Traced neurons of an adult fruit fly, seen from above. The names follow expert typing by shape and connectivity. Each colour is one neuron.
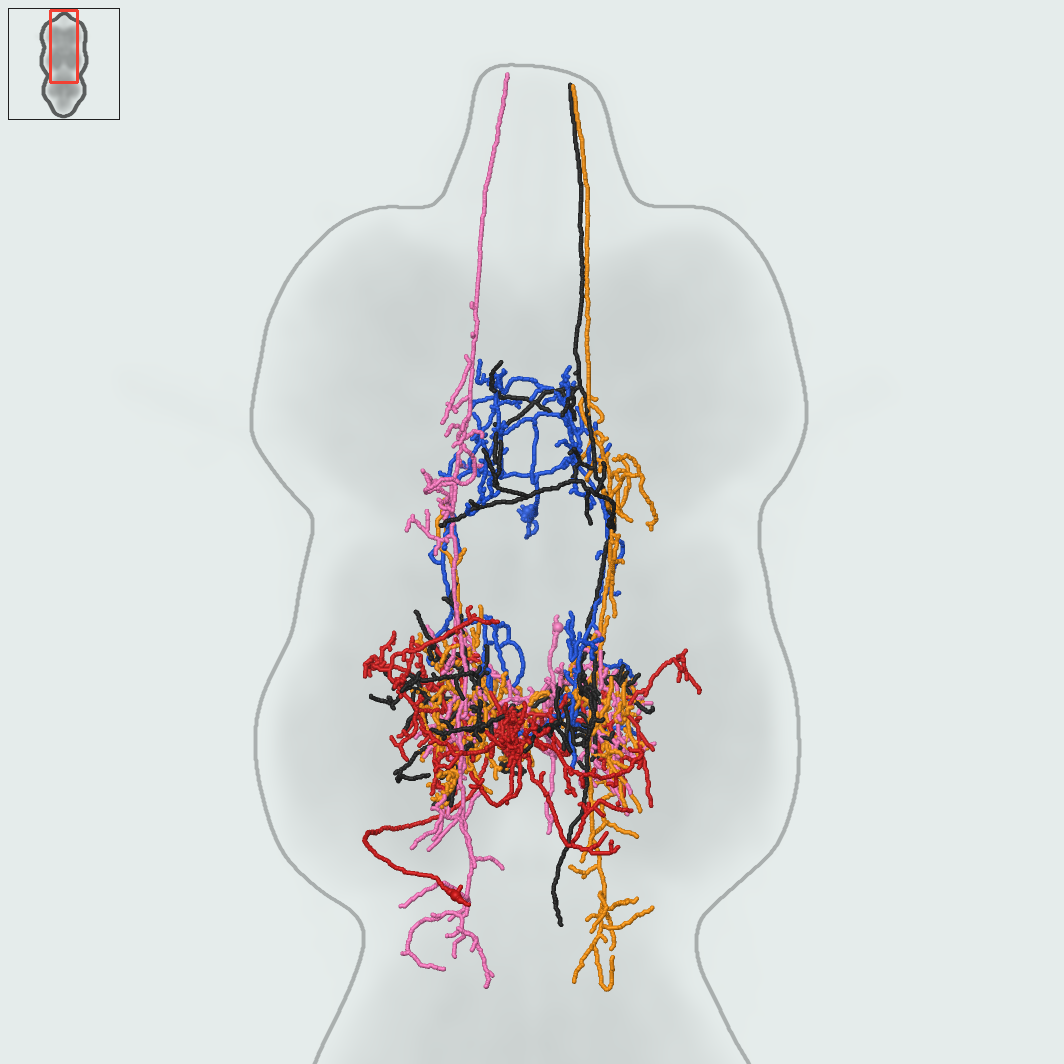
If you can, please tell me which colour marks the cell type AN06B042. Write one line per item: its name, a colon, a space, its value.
colour: black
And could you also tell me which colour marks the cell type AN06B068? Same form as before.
colour: pink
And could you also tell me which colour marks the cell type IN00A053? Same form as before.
colour: blue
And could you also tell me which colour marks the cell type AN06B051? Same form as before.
colour: orange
